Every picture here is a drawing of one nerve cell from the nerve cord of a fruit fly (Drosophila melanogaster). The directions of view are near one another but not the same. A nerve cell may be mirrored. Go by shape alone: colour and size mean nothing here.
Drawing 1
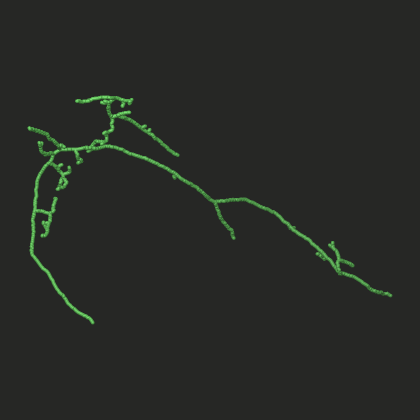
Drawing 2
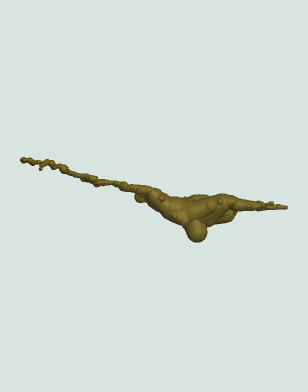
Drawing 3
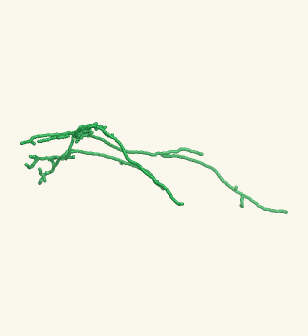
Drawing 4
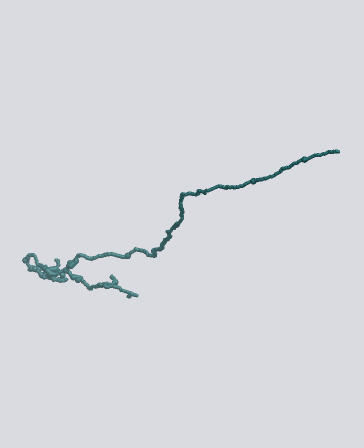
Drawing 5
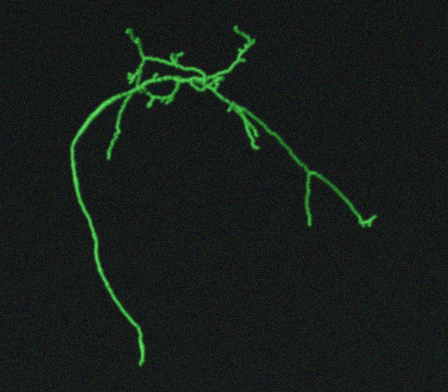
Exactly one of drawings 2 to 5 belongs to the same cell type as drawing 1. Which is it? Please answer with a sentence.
The nerve cell in drawing 3 is of the same cell type.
